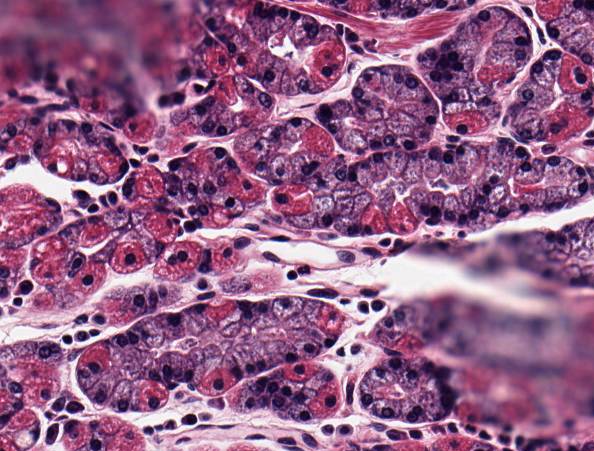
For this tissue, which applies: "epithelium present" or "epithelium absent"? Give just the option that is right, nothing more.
Epithelium present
